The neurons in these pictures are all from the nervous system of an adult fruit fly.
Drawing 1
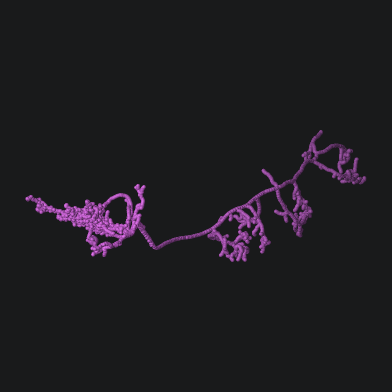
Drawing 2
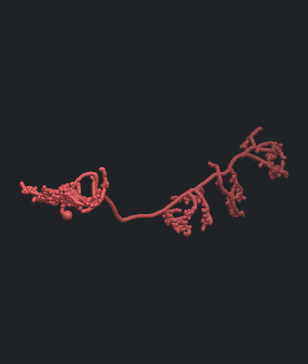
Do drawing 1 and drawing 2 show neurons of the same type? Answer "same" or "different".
same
